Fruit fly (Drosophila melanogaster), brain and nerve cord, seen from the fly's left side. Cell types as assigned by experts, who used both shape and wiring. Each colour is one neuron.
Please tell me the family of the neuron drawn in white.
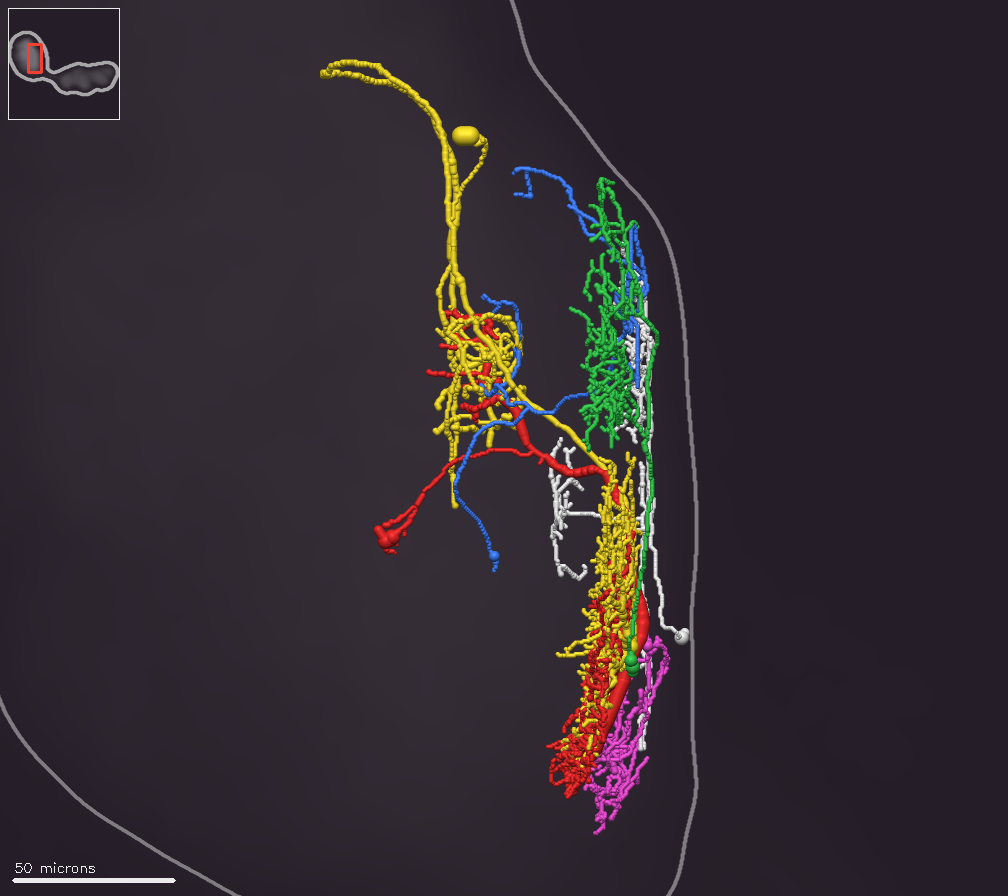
LPi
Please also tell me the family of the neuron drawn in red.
LPT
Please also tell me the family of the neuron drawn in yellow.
hemilineage SLPp&v1_ventral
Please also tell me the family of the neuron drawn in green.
LPi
